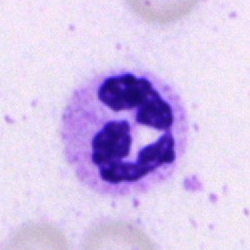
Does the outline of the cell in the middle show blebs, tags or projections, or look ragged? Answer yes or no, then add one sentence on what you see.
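No. The cell outline is round and smooth.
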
